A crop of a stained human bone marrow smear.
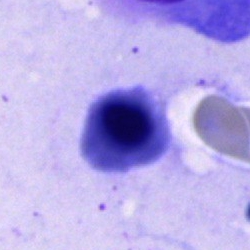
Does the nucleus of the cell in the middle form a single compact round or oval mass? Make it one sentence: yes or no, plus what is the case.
Yes, within this cell the nucleus forms one compact mass that is round or oval.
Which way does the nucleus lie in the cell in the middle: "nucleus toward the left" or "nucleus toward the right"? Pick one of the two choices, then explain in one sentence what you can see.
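Nucleus toward the right. The rim of cytoplasm around the nucleus is broader toward the lower left than toward the upper right.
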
